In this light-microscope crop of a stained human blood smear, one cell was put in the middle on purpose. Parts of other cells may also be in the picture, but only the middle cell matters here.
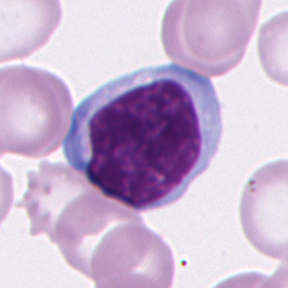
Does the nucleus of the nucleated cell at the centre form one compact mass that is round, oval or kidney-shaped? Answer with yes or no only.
Yes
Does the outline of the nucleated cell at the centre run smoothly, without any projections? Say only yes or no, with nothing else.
Yes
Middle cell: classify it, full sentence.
Looking at the middle of the crop, the cell there is a typical lymphocyte.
